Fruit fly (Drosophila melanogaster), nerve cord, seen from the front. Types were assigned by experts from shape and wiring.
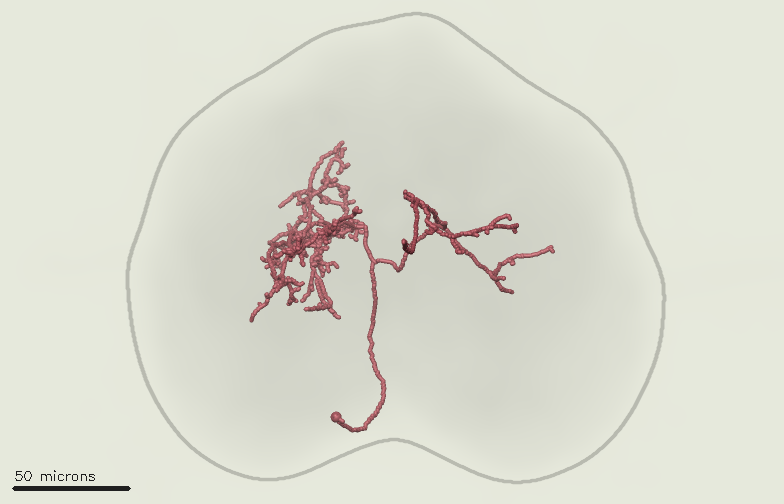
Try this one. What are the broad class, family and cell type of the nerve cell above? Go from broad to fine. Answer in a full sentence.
An ascending neuron of hemilineage 06B, type AN06B012.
